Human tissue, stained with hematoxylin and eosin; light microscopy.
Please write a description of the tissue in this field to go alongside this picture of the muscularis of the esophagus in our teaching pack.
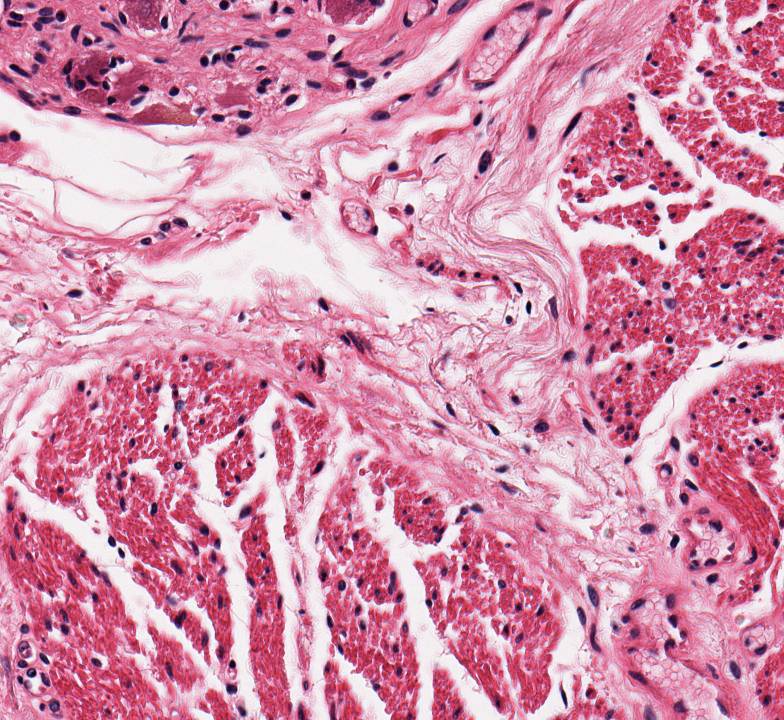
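Checked first: deep red smooth muscle bundles fill most of the lower half and the right side of the field. Among the red muscle cells, small, dark, oval nuclei are sparsely scattered. The connective tissue band consists of loose, wavy pale fibres with scattered spindle-shaped nuclei. Last, white clefts separate the muscle bundles, consistent with shrinkage during processing.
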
